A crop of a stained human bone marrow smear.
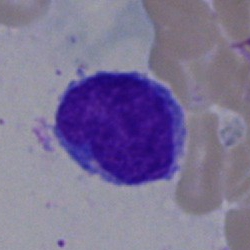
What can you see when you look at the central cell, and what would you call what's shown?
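In outline, the cell is roughly round to oval. Its chromatin stains dark purple and appears dense and mottled. The cytoplasm forms a scant blue rim, seen best at the lower left edge. No vacuoles are seen in the cytoplasm. The cell is a blast.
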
